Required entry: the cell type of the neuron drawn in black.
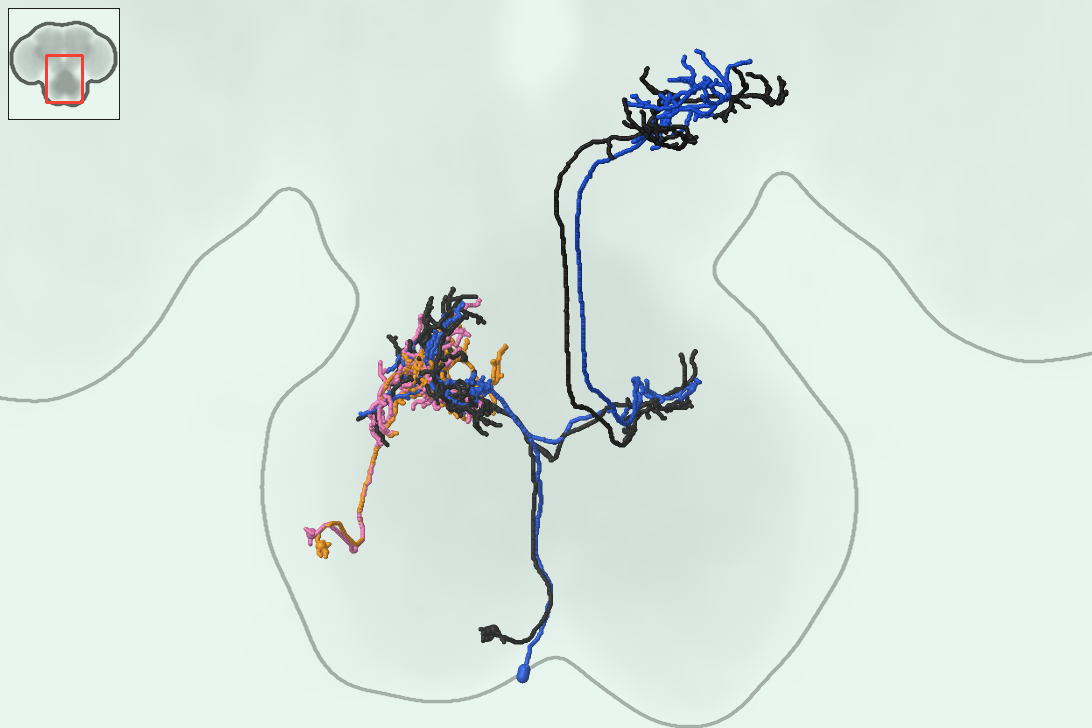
AN06B090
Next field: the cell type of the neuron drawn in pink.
IN16B092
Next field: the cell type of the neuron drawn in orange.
IN16B079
